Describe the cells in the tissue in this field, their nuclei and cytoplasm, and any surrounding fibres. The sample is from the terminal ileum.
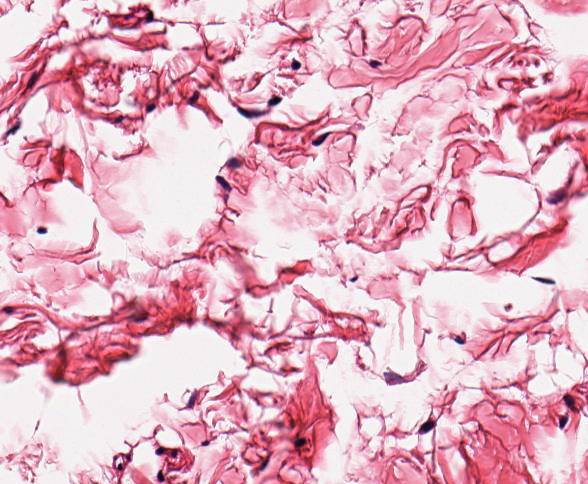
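So, fibrous connective tissue throughout, and no epithelium anywhere. The collagen bundles are wavy and irregular, running in many different directions, and stained pink to deep red. Between them, the nuclei are sparse: small, dark, mostly elongated, and scattered singly.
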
